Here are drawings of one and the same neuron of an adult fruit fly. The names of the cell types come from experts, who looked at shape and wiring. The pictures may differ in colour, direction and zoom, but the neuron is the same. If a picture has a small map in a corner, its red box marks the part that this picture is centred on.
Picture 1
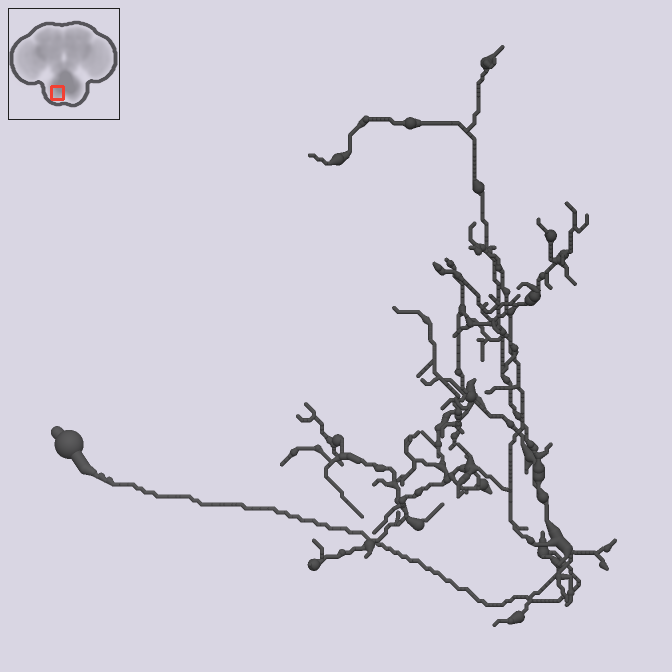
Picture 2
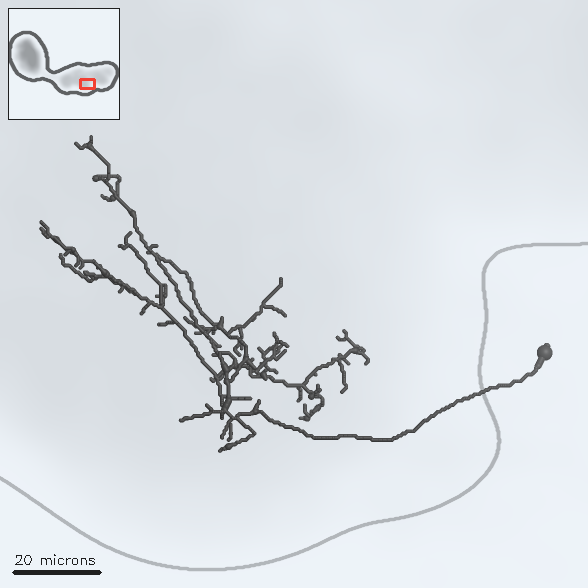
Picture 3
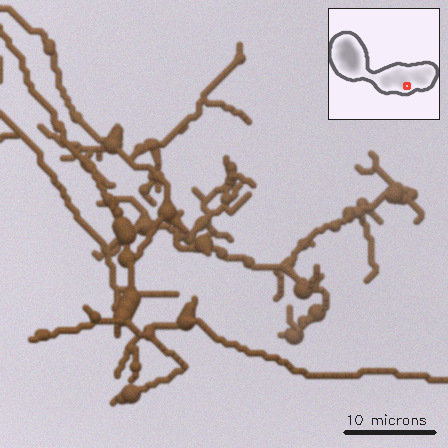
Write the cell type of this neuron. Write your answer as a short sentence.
The cell type is IN01B083_b.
